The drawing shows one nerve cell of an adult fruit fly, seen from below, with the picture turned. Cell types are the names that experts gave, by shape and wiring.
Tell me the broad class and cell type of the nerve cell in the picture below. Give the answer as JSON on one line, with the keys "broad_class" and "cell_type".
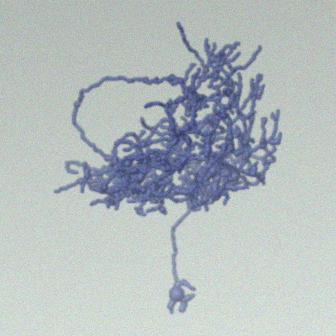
{"broad_class": "central-brain intrinsic neuron", "cell_type": "GNG174"}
